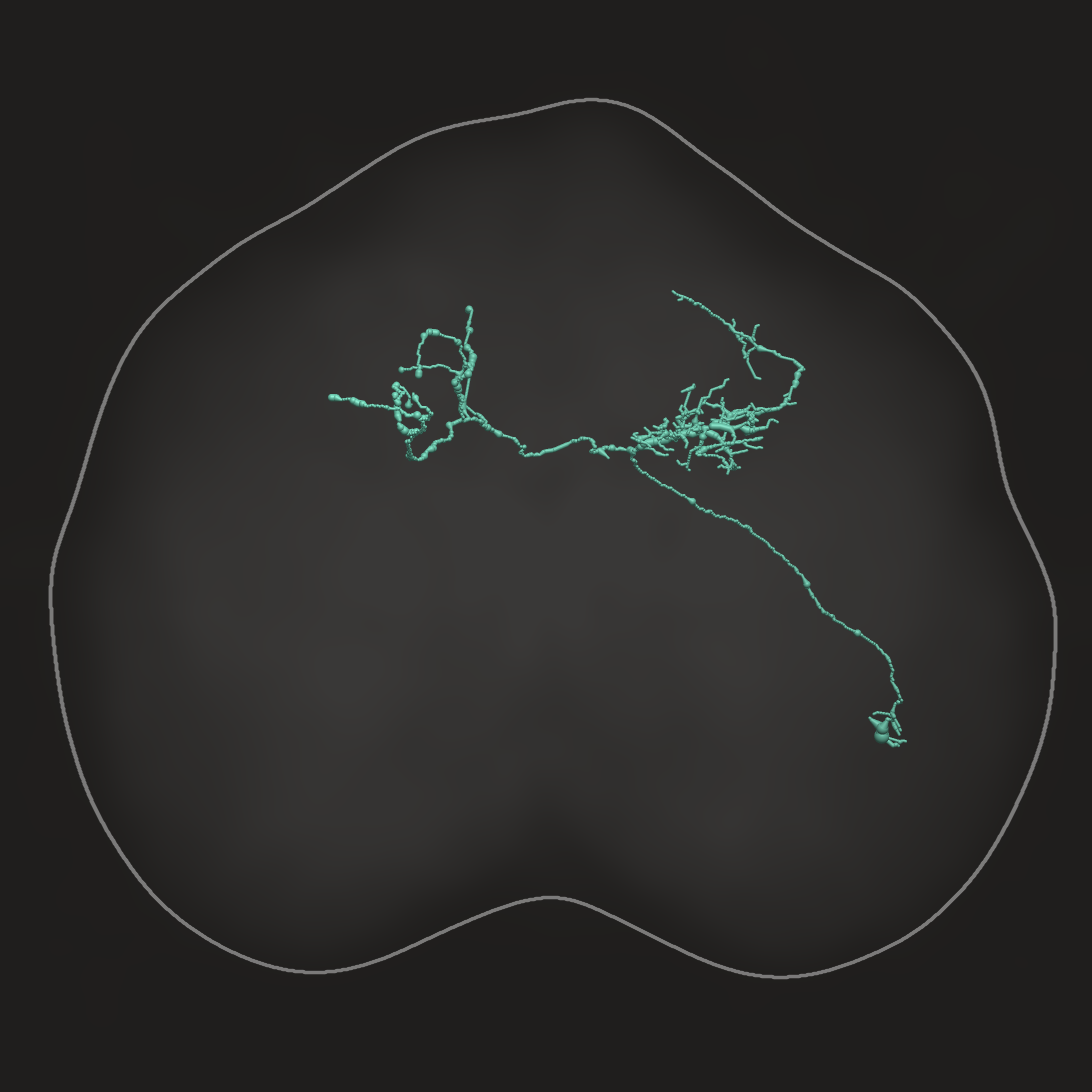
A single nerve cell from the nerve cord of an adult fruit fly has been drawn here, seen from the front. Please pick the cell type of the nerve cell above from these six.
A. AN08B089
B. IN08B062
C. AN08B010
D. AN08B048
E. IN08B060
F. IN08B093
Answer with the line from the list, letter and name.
F. IN08B093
